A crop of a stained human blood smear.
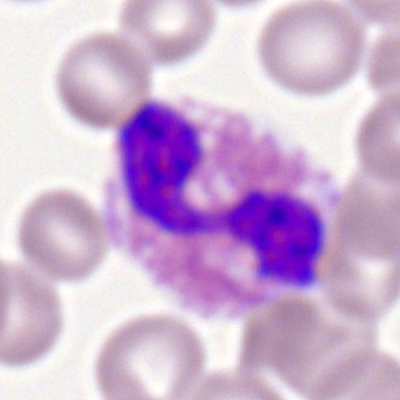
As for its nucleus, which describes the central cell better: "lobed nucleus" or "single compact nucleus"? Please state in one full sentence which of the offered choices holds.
Into two or more lobes the nucleus of this cell is divided.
